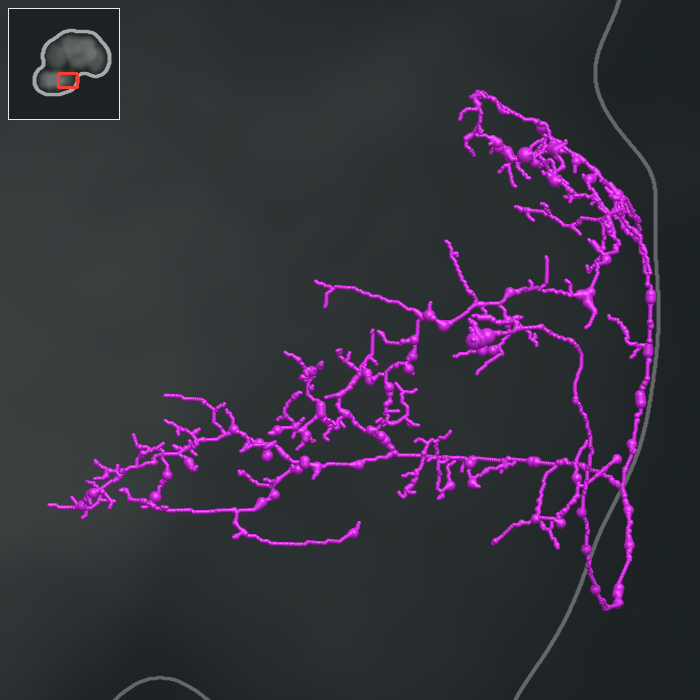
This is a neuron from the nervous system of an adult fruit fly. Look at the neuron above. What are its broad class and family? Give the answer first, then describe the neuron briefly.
This is a nerve-cord intrinsic neuron. The family is hemilineage 19A. As drawn here it is about as wide as it is tall.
